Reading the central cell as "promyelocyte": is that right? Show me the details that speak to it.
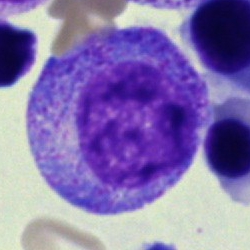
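Let me see: a roughly round outline, with the nucleus sitting off-centre toward the right. The chromatin is fairly fine, with a few darker clumps and lighter spaces. The cytoplasm is blue, and a paler area of it lies beside the nucleus on the left.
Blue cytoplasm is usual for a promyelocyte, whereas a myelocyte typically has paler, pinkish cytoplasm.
So the blue colour here speaks for promyelocyte and against myelocyte.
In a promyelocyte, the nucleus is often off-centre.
The off-centre nucleus goes with promyelocyte as well. Yes, promyelocyte fits this cell.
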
